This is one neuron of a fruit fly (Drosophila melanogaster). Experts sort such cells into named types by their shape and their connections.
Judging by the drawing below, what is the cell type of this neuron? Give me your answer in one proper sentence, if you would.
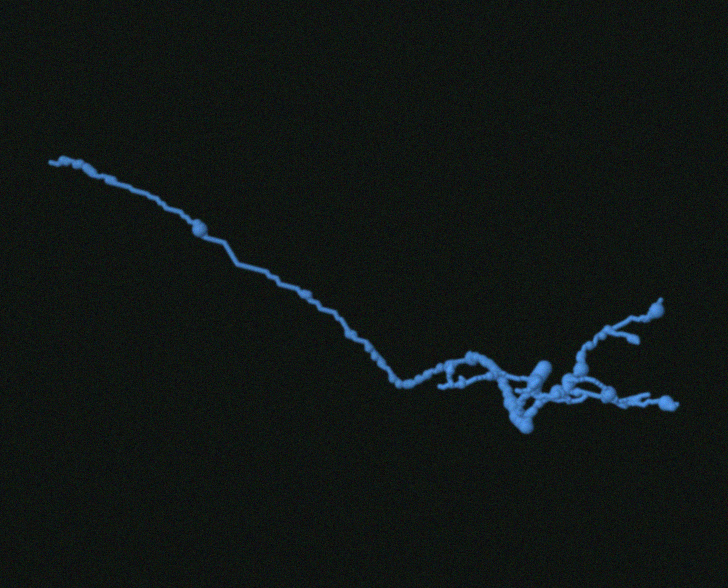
The neuron belongs to cell type SNta29.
